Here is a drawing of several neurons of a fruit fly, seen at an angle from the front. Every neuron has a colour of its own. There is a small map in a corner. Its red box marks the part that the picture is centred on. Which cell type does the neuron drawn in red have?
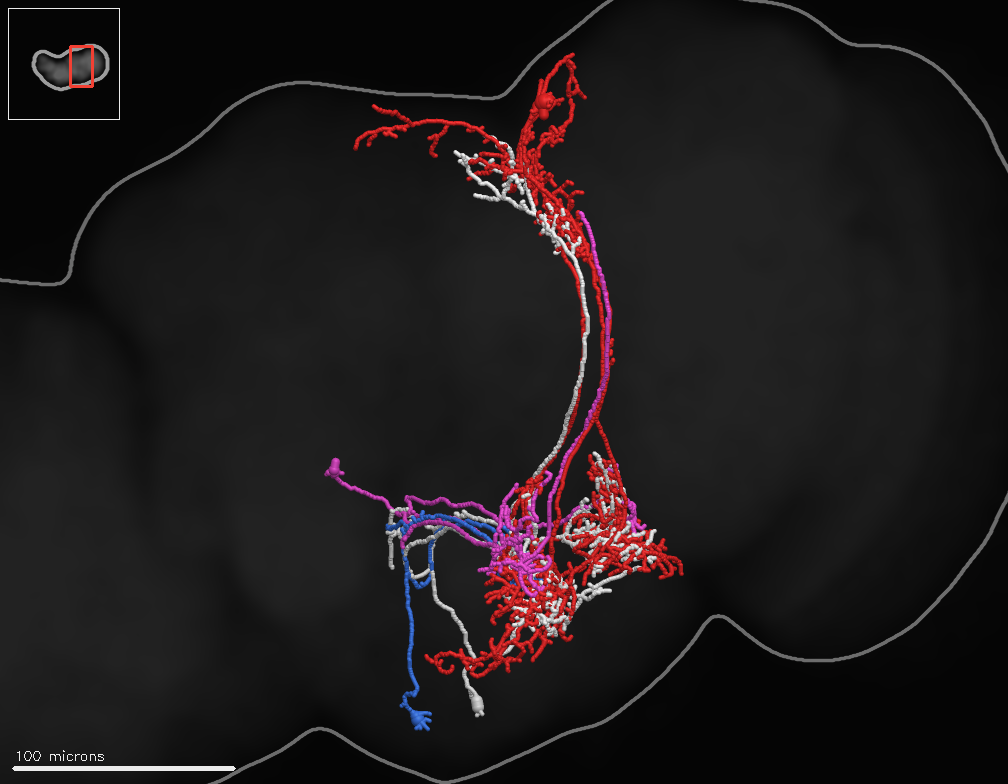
PRW073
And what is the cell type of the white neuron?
PRW056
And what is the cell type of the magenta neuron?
FLA018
